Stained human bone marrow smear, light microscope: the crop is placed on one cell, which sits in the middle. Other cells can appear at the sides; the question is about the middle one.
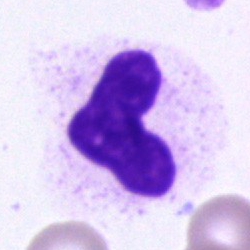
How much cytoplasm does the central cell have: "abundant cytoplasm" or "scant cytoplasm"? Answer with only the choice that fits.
Abundant cytoplasm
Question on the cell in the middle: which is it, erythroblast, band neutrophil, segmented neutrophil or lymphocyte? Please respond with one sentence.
The cell featured at the centre of this crop is a band neutrophil.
